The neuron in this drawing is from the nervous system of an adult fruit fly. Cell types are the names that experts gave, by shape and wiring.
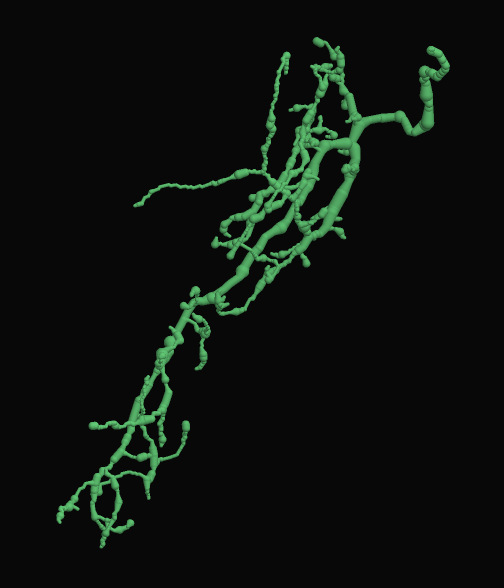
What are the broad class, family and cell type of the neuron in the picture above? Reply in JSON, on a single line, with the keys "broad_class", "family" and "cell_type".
{"broad_class": "sensory neuron entering the brain", "family": "class mechanosensory", "cell_type": "aPhM2a"}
